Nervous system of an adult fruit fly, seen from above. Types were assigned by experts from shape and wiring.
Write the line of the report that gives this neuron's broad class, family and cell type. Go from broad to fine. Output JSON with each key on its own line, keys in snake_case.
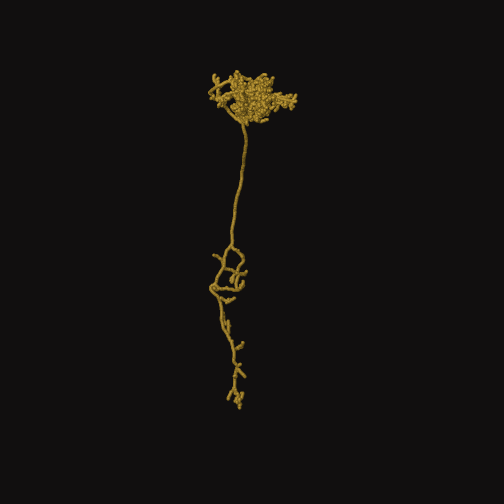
{
 "broad_class": "descending neuron",
 "family": "DNge",
 "cell_type": "DNge119"
}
